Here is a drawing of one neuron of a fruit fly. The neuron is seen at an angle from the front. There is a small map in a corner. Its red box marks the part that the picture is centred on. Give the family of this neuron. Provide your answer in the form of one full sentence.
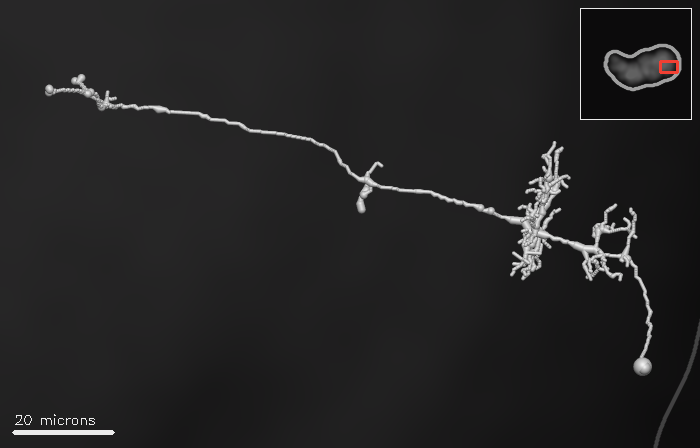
Family TmY includes the neuron shown here.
